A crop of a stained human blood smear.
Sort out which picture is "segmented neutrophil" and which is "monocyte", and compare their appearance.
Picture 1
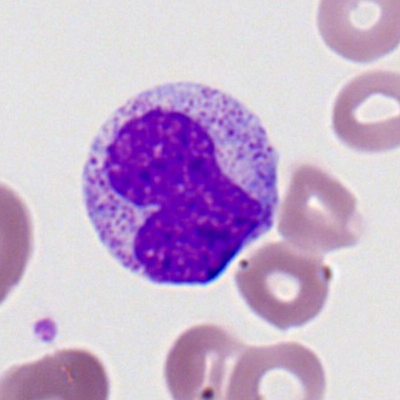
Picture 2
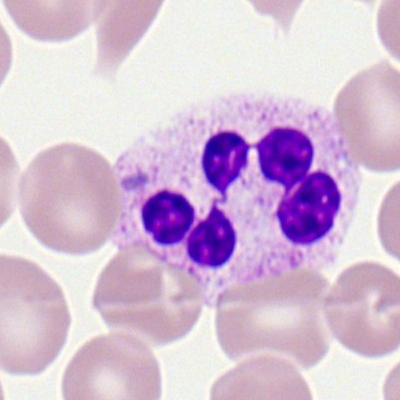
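The monocyte is in picture 1; the segmented neutrophil is in picture 2. Nucleus: picture 1 has a single mass with a deep notch entering from the left side, occupying more than half of the cell; picture 2 has five separate lobes, the upper two joined by a thin thread of chromatin.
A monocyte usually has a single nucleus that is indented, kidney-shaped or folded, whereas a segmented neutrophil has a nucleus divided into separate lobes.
Chromatin: deep purple and patchy, with small lighter spots scattered through it, in picture 1; dense, clumped and dark purple in picture 2. Cytoplasm: pale grey-blue with fine purple granules throughout in picture 1; abundant and pale pinkish-lilac with fine, dusty pink-violet granules throughout in picture 2.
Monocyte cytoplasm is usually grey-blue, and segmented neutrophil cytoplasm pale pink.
Outline: round and smooth in picture 1; roughly round with a slightly uneven edge in picture 2.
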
